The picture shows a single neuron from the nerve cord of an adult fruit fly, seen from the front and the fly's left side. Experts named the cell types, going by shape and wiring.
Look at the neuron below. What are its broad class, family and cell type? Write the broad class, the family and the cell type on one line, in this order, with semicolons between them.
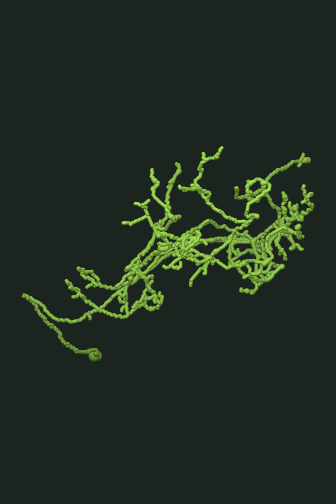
nerve-cord intrinsic neuron; hemilineage 14A; IN14A095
